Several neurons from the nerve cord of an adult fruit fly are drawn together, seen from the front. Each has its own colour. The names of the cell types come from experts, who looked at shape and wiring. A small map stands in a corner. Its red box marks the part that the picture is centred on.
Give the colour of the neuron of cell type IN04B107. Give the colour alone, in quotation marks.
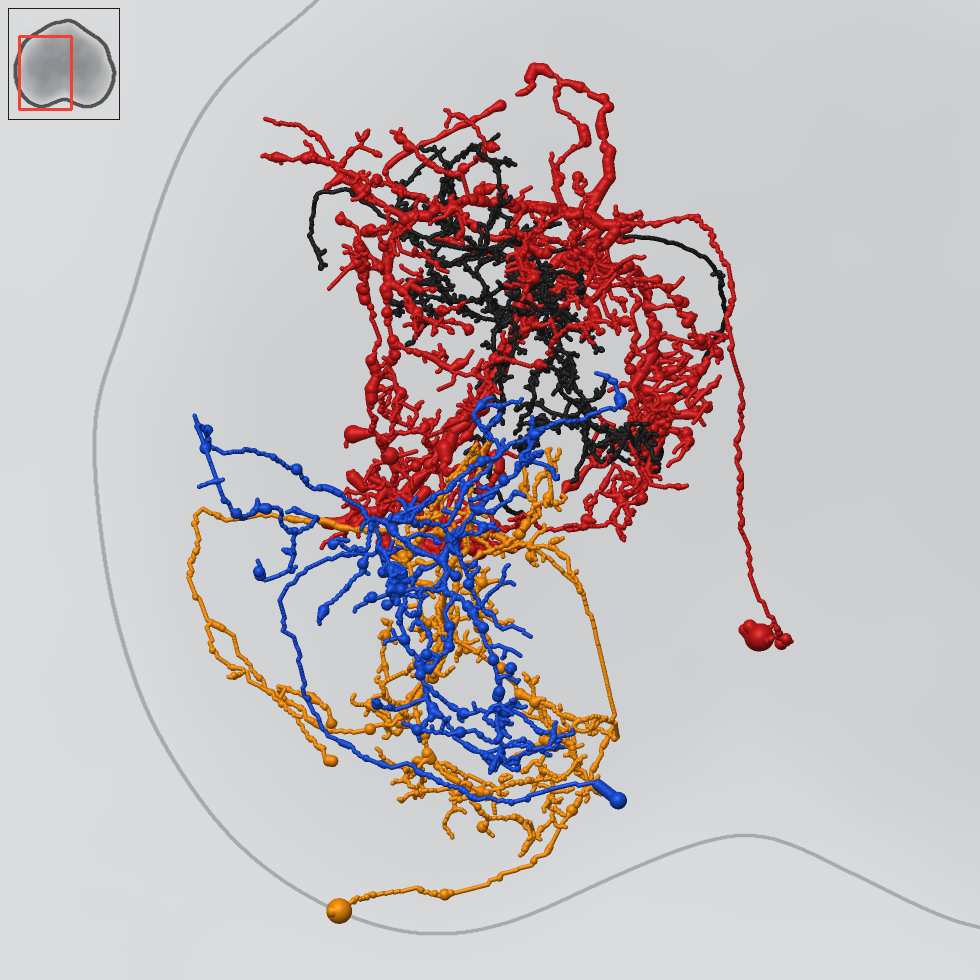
"black"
